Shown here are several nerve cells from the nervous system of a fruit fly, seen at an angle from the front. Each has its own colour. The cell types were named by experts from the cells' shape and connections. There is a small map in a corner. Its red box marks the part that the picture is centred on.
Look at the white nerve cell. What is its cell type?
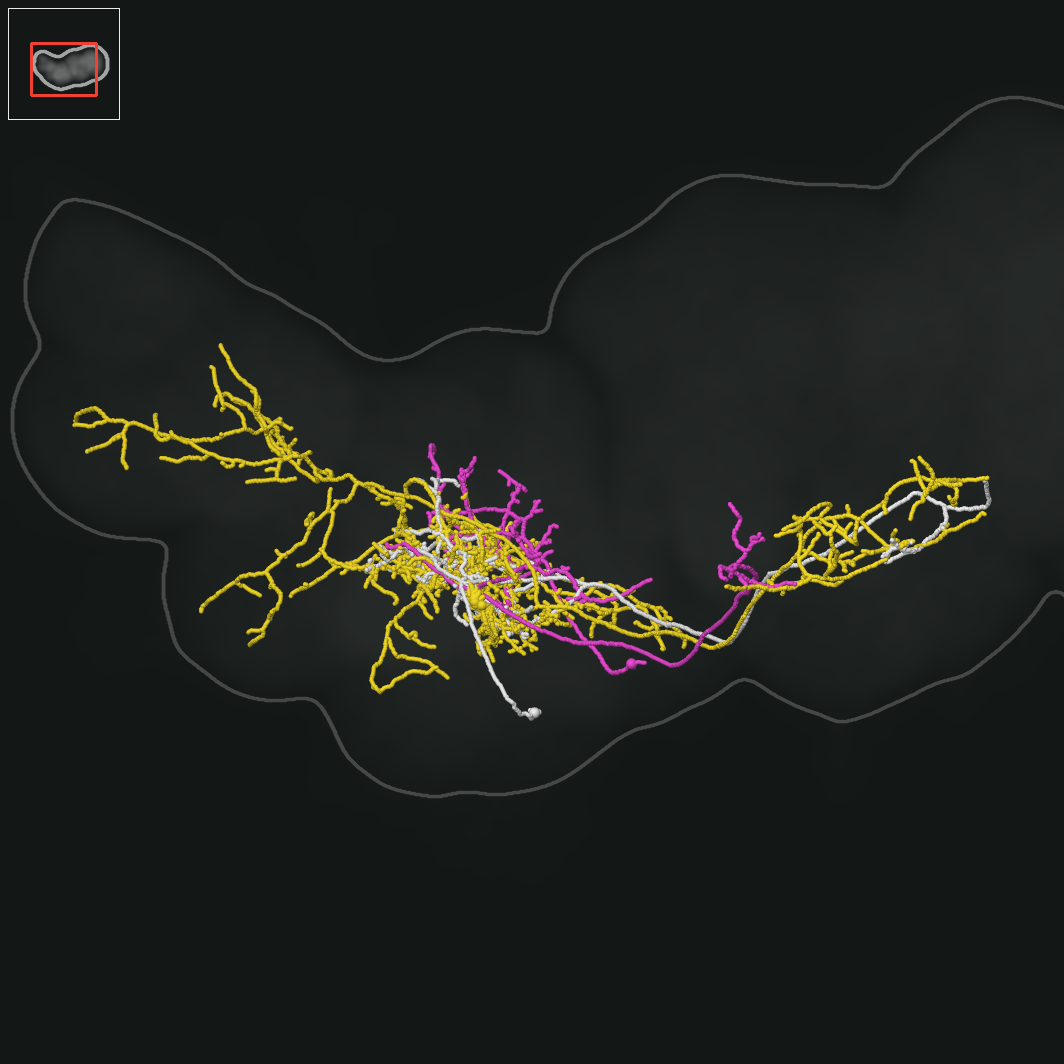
AN07B070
